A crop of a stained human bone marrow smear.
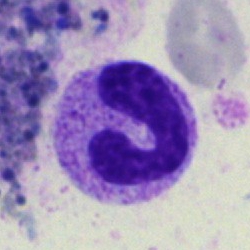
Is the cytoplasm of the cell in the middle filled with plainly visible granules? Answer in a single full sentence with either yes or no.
Yes, what the cytoplasm holds is many visible granules.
